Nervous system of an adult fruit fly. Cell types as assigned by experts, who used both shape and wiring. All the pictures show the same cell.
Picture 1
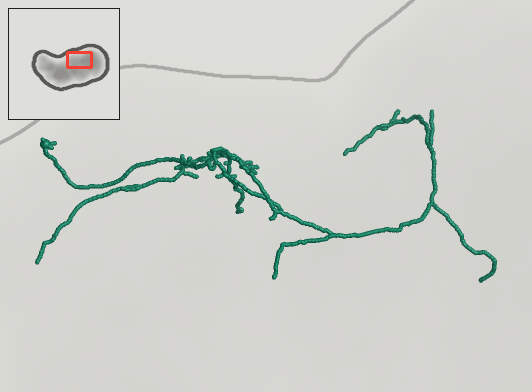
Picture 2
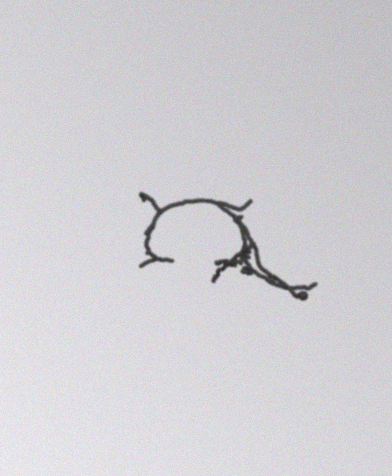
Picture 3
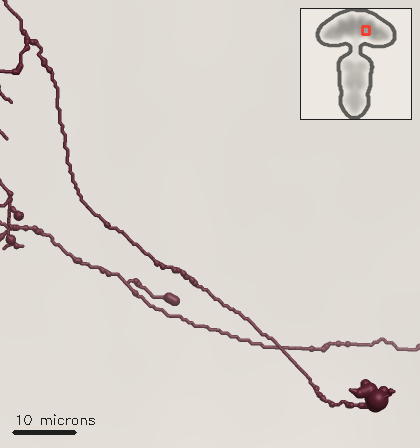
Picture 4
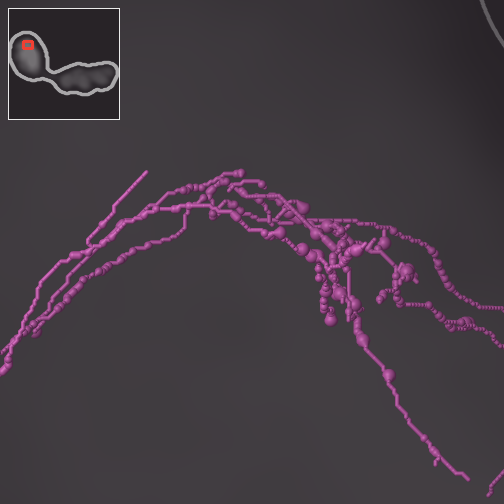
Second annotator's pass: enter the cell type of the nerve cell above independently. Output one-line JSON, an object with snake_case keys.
{"cell_type": "ATL013"}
